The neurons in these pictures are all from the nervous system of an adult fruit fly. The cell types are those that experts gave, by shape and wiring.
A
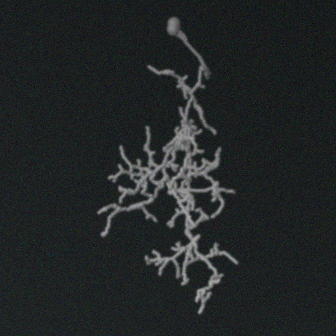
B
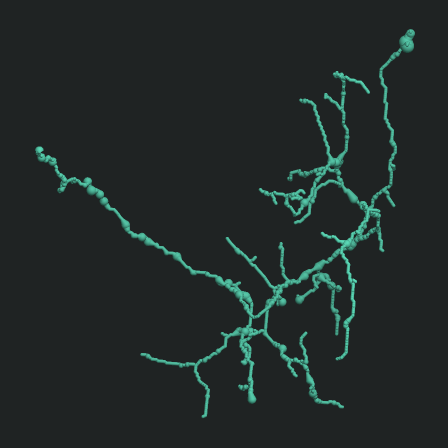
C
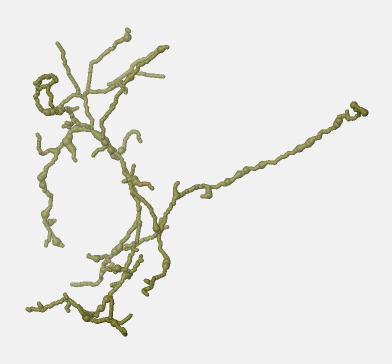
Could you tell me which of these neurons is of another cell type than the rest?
A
